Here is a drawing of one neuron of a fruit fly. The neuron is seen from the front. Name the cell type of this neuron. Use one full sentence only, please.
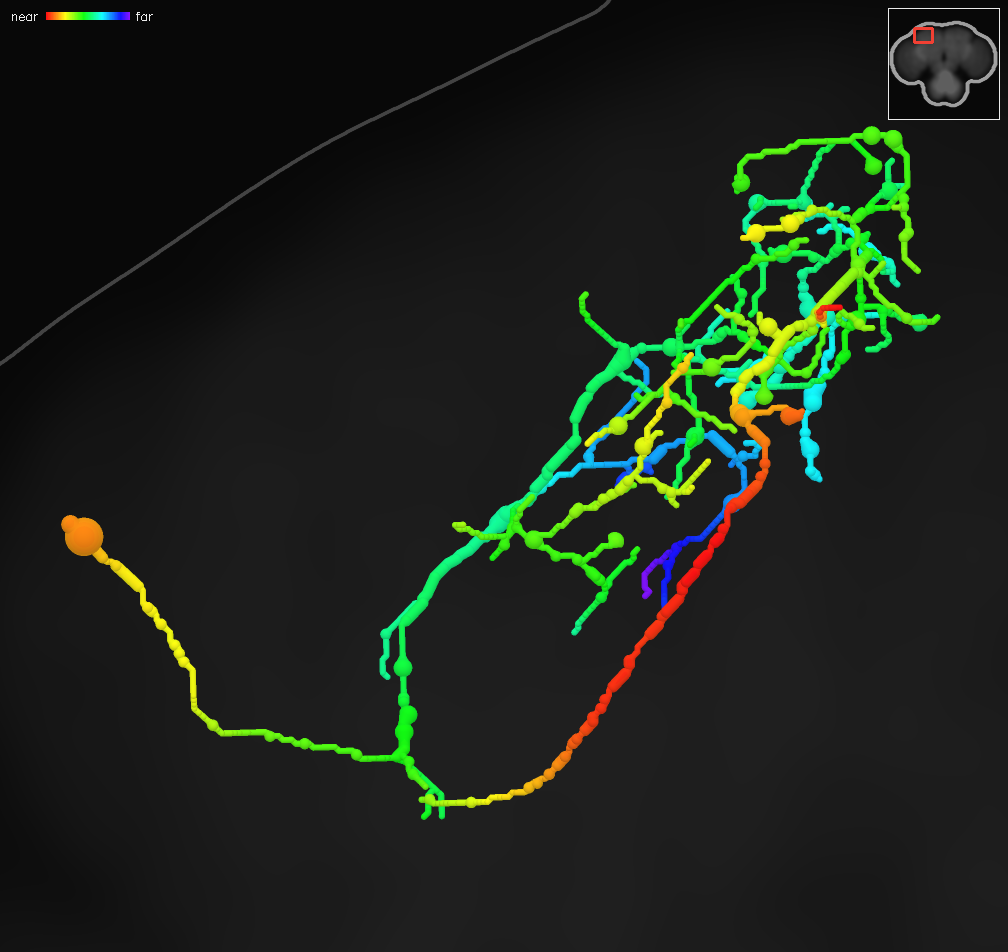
Included in the cell type SLP041 is this neuron.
